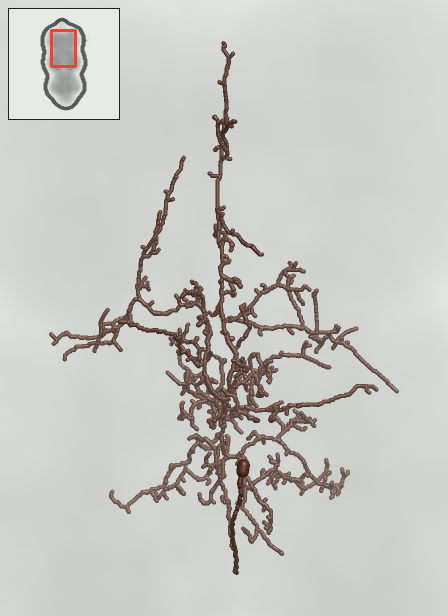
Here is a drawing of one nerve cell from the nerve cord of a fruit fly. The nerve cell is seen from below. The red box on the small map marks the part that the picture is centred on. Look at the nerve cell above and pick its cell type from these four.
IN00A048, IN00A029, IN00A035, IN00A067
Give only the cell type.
IN00A029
